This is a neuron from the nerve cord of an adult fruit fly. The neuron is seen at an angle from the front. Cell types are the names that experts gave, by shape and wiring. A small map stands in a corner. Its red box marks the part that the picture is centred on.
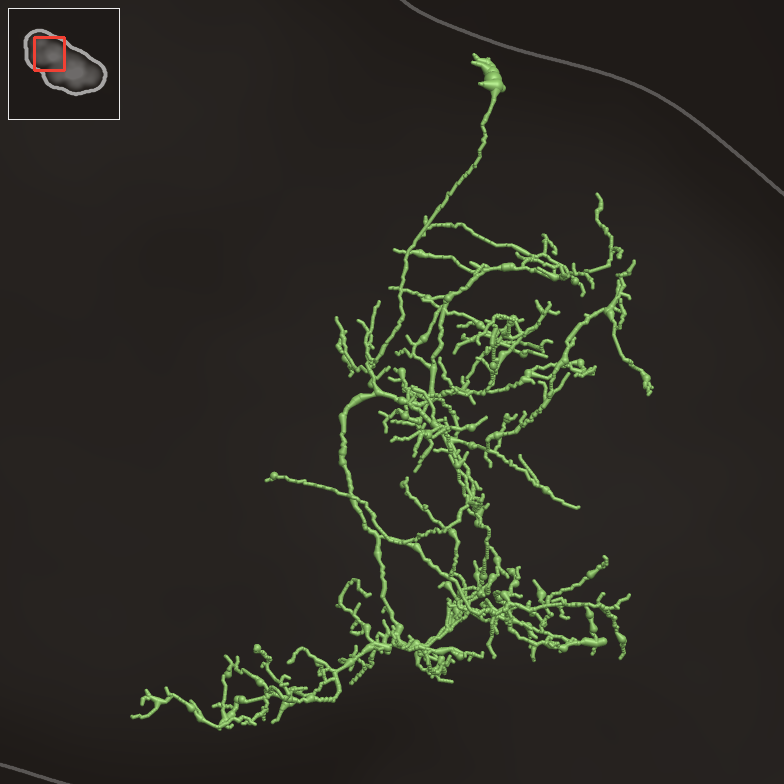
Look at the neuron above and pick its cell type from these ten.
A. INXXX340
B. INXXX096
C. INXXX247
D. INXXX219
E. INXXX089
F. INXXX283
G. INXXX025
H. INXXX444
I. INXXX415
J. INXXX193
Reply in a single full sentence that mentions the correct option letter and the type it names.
Listed as option A, the cell type INXXX340 is that of the neuron.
